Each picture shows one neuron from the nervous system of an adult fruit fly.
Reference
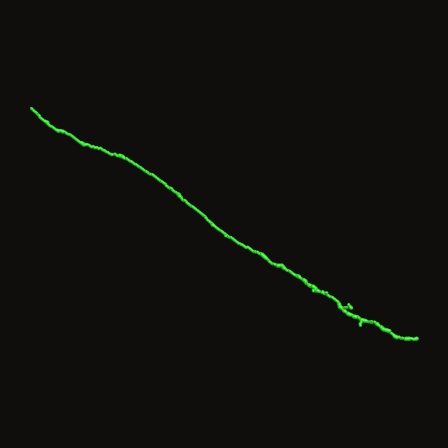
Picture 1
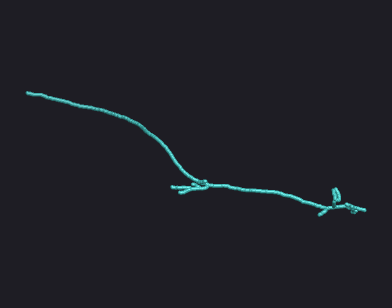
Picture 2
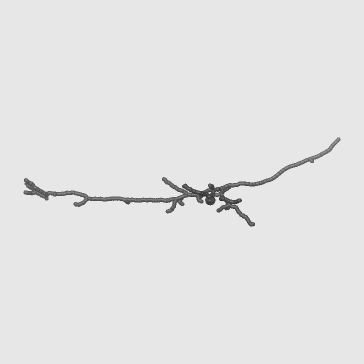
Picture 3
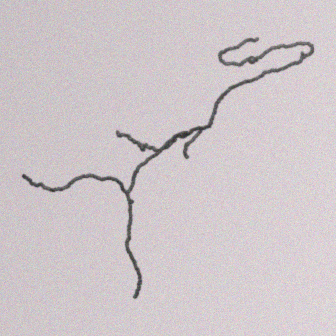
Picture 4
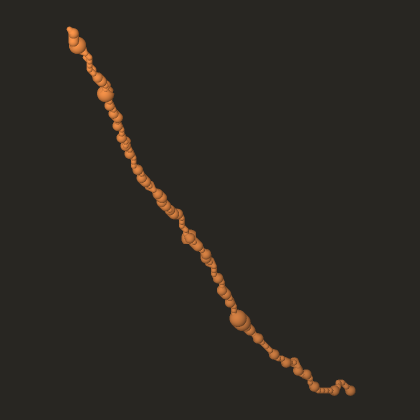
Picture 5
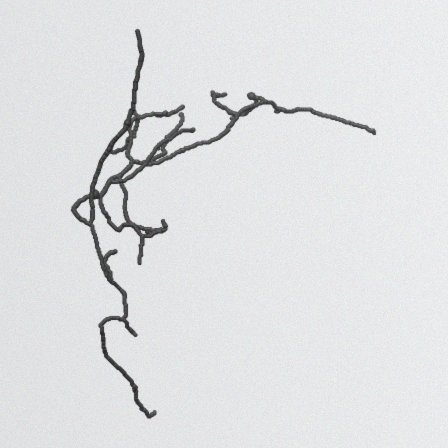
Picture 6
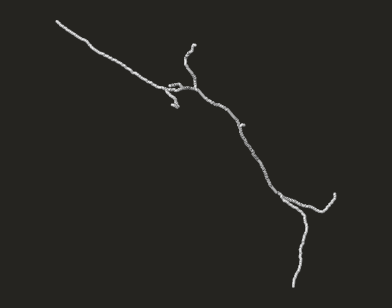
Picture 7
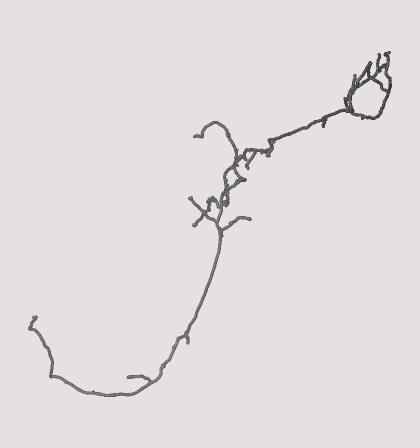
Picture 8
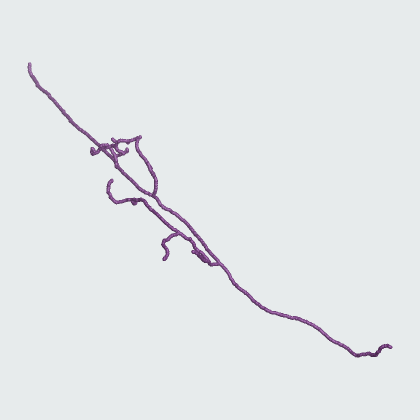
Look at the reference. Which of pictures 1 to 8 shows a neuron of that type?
4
